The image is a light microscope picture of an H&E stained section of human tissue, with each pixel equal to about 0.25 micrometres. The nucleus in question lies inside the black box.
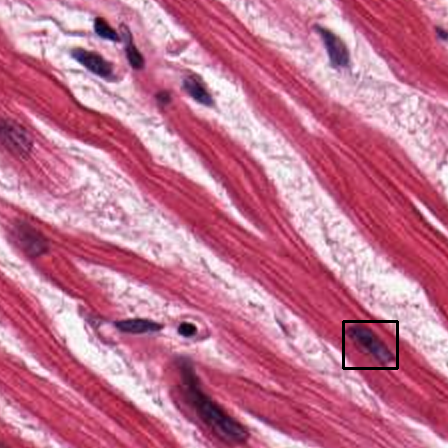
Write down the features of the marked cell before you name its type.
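The nucleus is elongated and purple, with its long axis running along the length of the fibre it lies in. The nucleus sits inside the fibre, away from both of its long edges. The cytoplasm is pink-red and has fine lines running lengthwise, parallel to the nucleus. The cell forms part of a long band lying parallel to other pink bands. The bands run diagonally and are separated by pale, loosely textured spaces. Type of cell: cardiomyocyte.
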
